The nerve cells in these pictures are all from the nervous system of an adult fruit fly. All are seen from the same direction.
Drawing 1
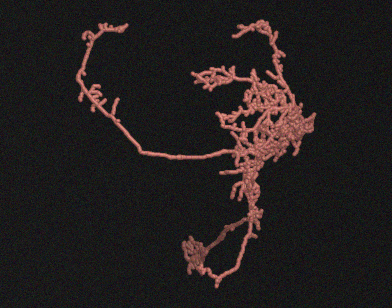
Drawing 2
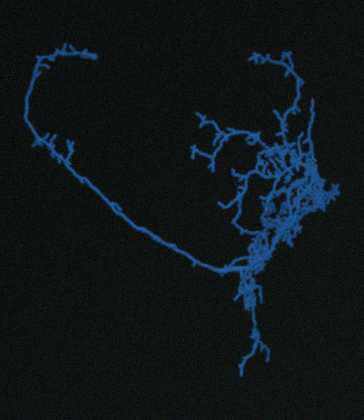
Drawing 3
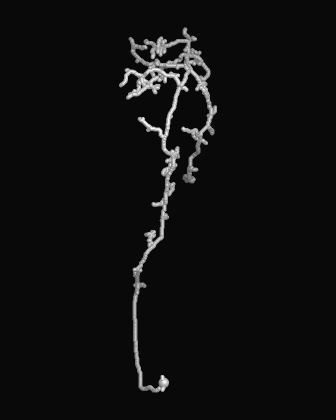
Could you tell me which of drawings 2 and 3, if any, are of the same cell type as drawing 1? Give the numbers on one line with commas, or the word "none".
2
